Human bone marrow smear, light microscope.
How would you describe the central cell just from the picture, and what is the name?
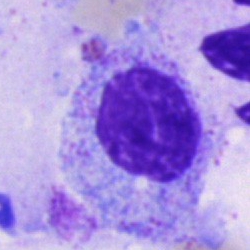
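Look first at the nucleus, which sits off-centre toward the upper right of the cell. Its chromatin is dense and stains dark purple. Around it, the cytoplasm is pale grey-blue, with fine pink-purple granules scattered through it. This one is a myelocyte.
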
